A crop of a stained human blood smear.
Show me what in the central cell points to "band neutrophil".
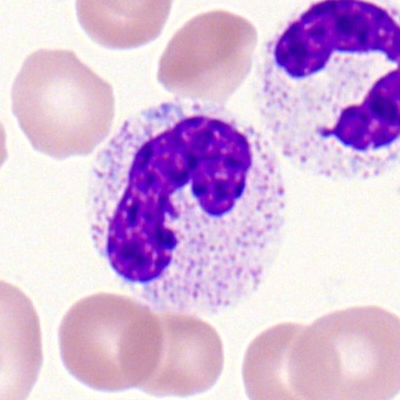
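For a band neutrophil, the nucleus is the part that fits: here it is a single thick curved band bent into a hook shape.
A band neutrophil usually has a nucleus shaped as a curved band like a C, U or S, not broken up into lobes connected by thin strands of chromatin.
The chromatin is dark purple and coarsely clumped. Around it there's abundant pale pinkish-lilac cytoplasm, with fine pinkish-purple granules scattered throughout.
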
